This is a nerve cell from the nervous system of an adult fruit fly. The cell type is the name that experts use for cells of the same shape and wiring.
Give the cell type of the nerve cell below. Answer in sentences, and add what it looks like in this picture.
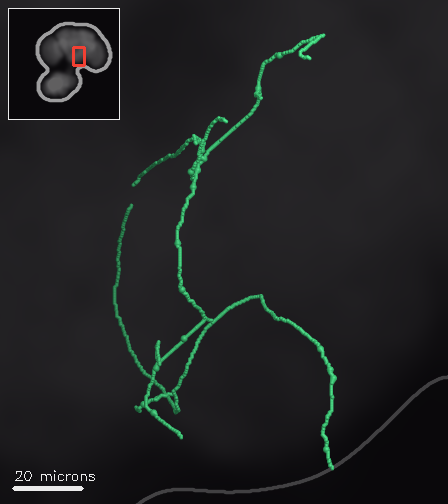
It is of cell type GNG655. It is a sensory neuron entering the brain. The drawing shows no cell body. From top to bottom in the picture it spans about 130 microns. It has a dozen or fewer branch ends.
